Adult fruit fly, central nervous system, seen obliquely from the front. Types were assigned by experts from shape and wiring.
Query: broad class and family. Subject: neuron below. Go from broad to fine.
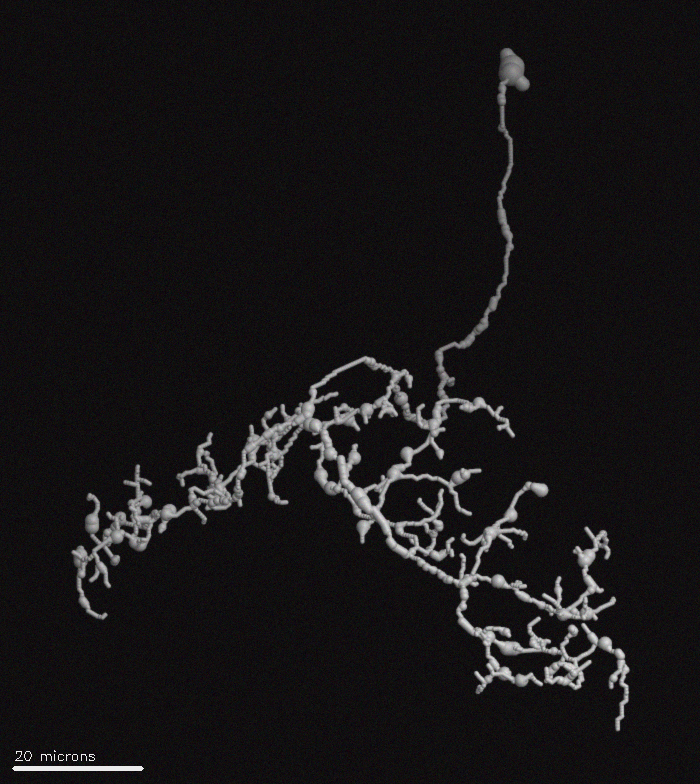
central-brain intrinsic neuron; hemilineage DM6_dorso_medial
